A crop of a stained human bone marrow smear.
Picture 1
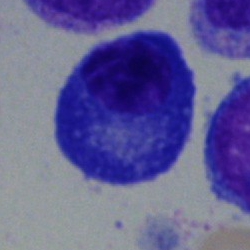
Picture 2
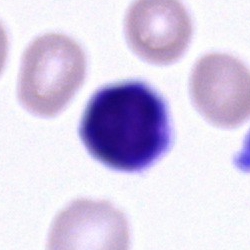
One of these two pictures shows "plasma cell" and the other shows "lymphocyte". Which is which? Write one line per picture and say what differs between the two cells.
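Picture 1: plasma cell. The cytoplasm is abundant and stains deep blue.
Picture 2: lymphocyte. Little or no cytoplasm is visible around the nucleus.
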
